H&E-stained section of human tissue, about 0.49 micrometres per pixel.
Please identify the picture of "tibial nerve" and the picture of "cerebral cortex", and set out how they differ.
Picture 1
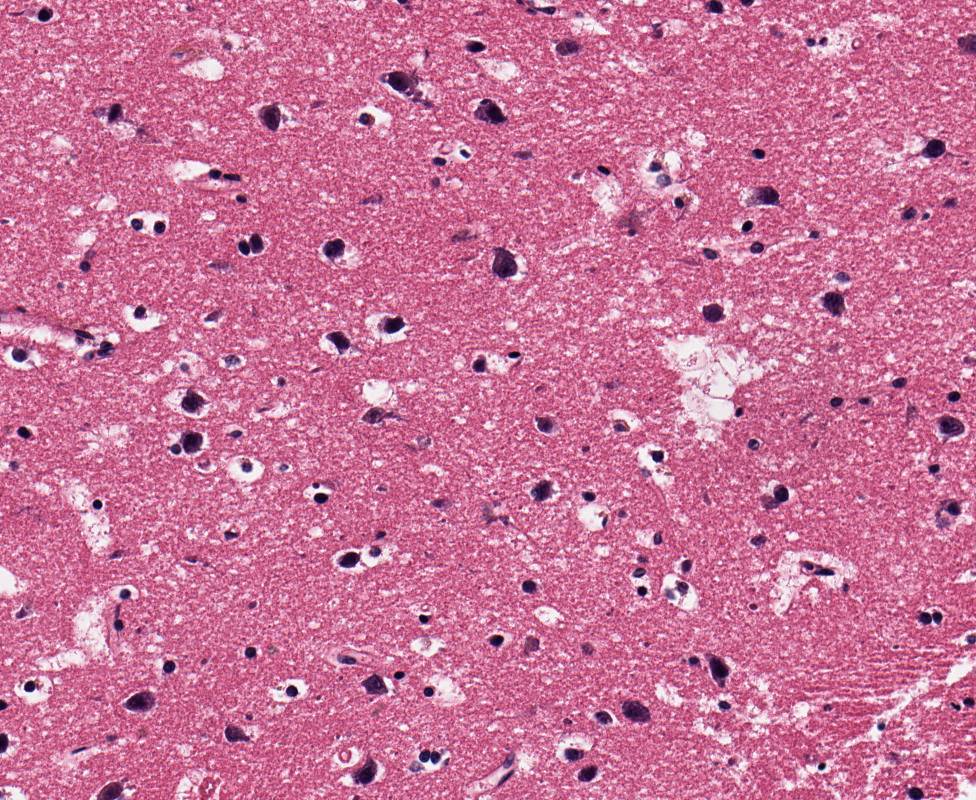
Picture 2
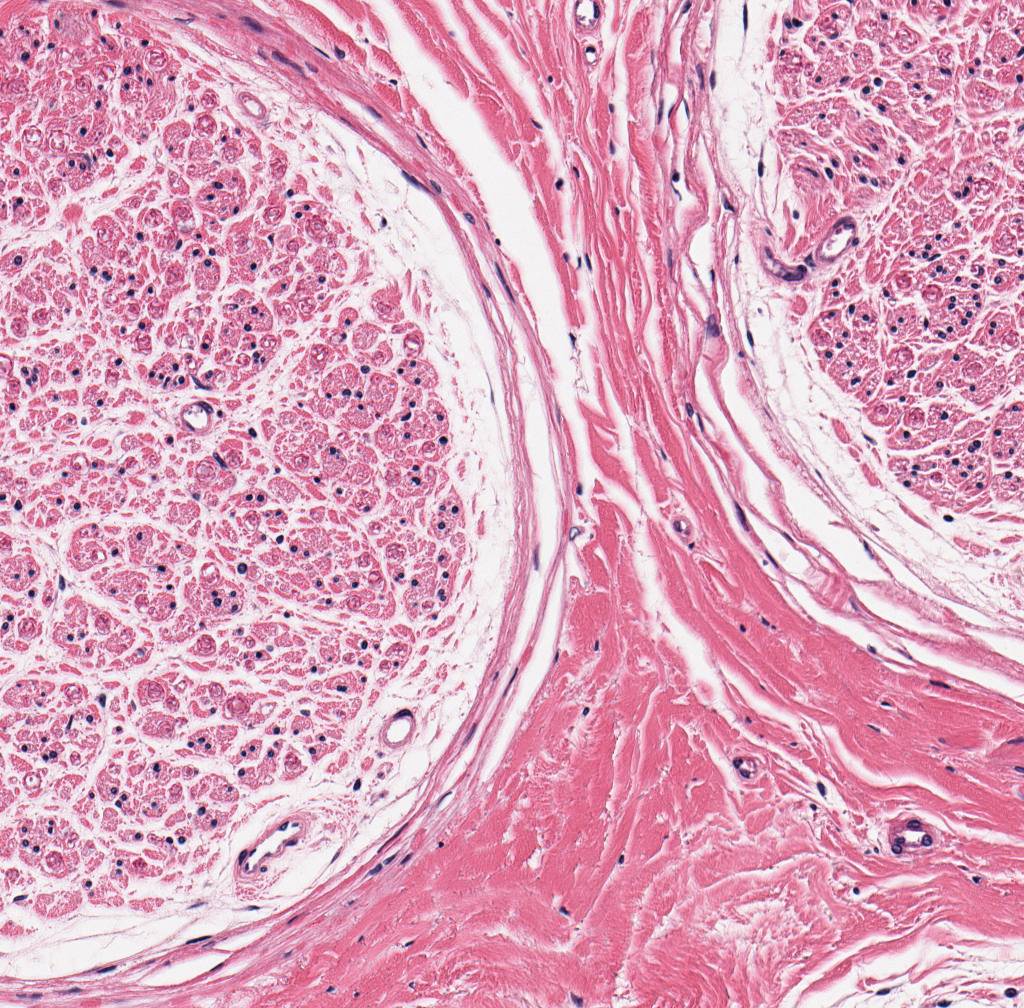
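Here the cerebral cortex occupies picture 1 and the tibial nerve picture 2. Layout: picture 1 is a uniform pink, finely granular background with cells scattered singly; in picture 2 a large rounded compartment fills the left half and a second, partly cut off, sits in the upper right corner. Contents: picture 1 holds angular, darkly stained neurons throughout, while inside the compartments of picture 2 many small pink rounded profiles are grouped into clusters separated by pale, loose septa.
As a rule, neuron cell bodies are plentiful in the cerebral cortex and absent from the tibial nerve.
Boundaries: each compartment in picture 2 is wrapped in a thin sheath of concentric layers of flattened cells with elongated nuclei. Vessels: small thin-walled ones lie in clear spaces in picture 1, one near the left edge at mid-height, and open-lumened ones are scattered in the left compartment of picture 2.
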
